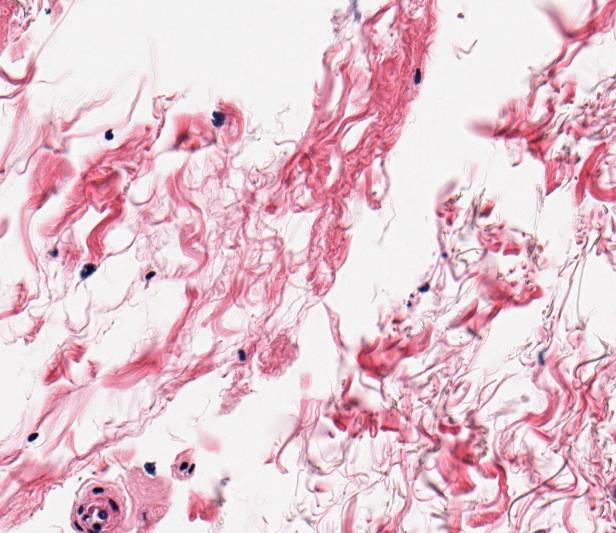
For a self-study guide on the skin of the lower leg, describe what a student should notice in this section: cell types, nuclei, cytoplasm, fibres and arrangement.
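This is loose, pink-staining fibrous connective tissue all the way through. The eosinophilic collagen bundles run wavy rather than straight. There aren't many nuclei, just a few widely scattered among the fibres, and each one is small, dense and darkly stained.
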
